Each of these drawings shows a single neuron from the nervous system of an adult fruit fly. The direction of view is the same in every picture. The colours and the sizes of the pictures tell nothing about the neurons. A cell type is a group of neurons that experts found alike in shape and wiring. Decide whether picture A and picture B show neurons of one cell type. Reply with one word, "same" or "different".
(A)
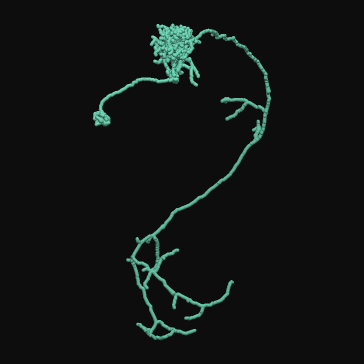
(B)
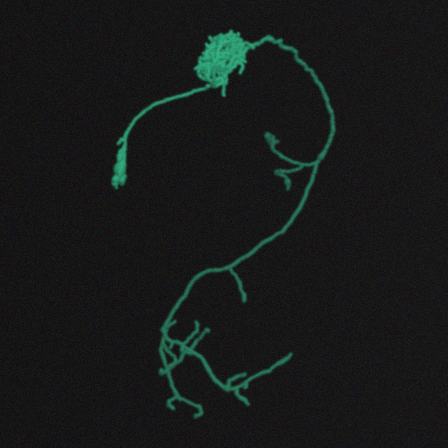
same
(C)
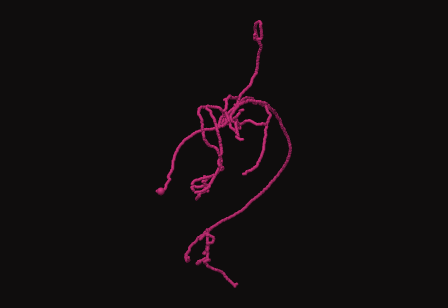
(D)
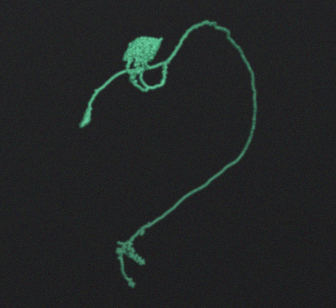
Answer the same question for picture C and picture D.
different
